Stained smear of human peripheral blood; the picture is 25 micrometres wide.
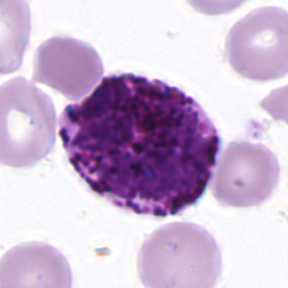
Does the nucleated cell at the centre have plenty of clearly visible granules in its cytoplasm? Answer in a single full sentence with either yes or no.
Yes, there are many visible granules in its cytoplasm.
